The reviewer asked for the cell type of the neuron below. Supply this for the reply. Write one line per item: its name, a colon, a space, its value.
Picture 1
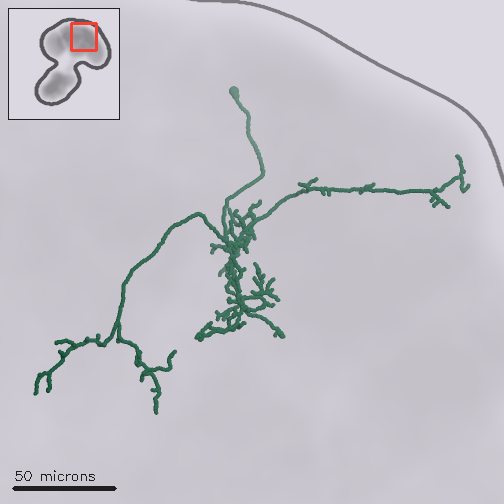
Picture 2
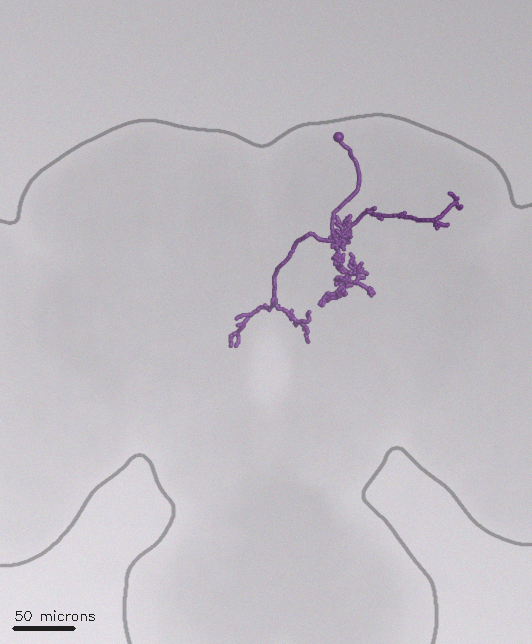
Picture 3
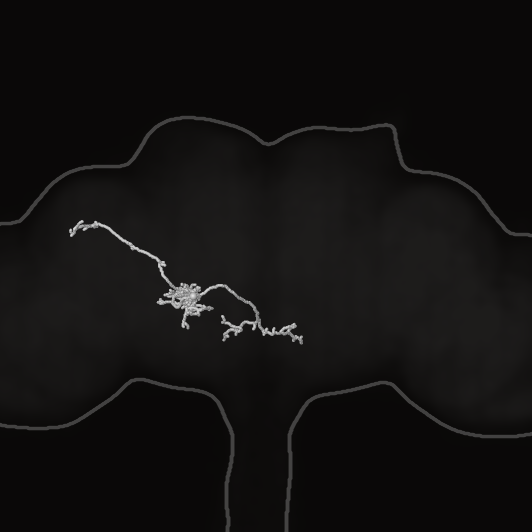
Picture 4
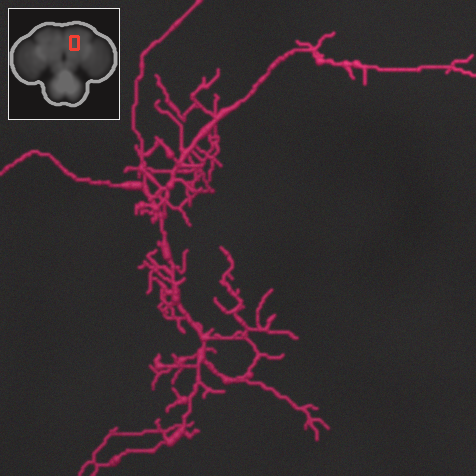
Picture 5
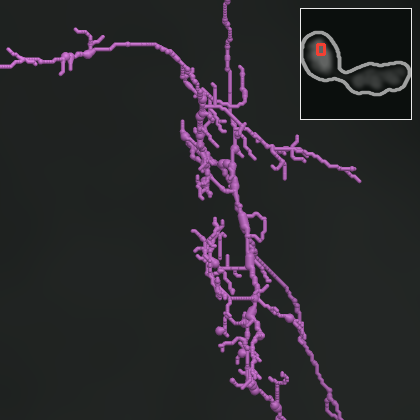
cell type: CL169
